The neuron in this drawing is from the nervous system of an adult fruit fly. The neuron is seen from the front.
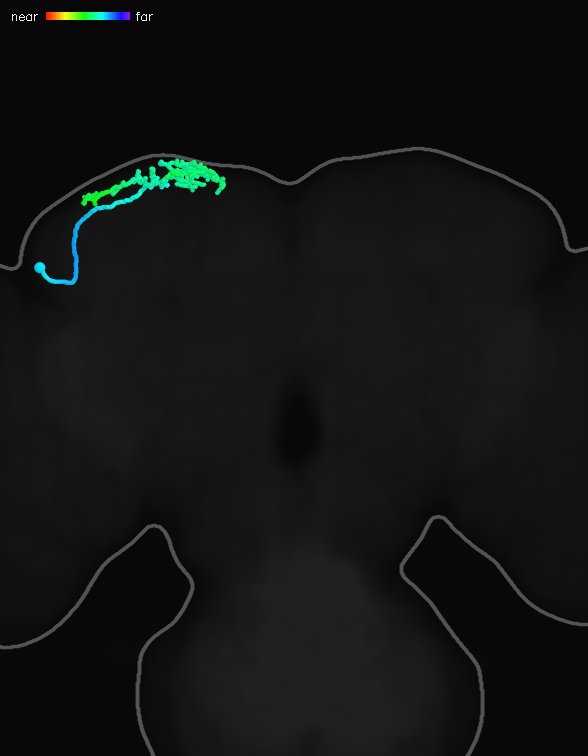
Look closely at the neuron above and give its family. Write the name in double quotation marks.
"hemilineage SLPpl3"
